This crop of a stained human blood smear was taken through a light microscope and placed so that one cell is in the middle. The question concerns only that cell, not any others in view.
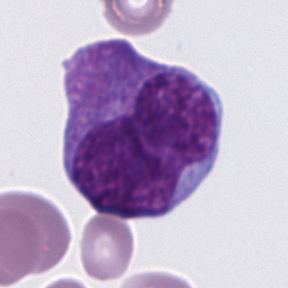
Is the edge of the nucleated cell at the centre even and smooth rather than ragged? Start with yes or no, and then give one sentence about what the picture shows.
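No. A small blunt bulge projects from the upper left edge of the cell.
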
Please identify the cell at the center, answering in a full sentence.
Among the cells in view, the one in the middle is an atypical promyelocyte.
